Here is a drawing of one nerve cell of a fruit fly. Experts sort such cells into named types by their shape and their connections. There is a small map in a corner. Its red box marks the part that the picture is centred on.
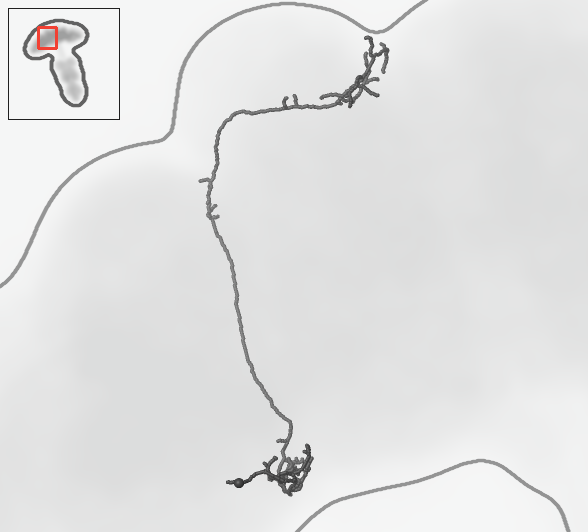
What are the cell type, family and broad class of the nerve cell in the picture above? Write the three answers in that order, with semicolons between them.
KCg-m; class Kenyon Cell; central-brain intrinsic neuron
